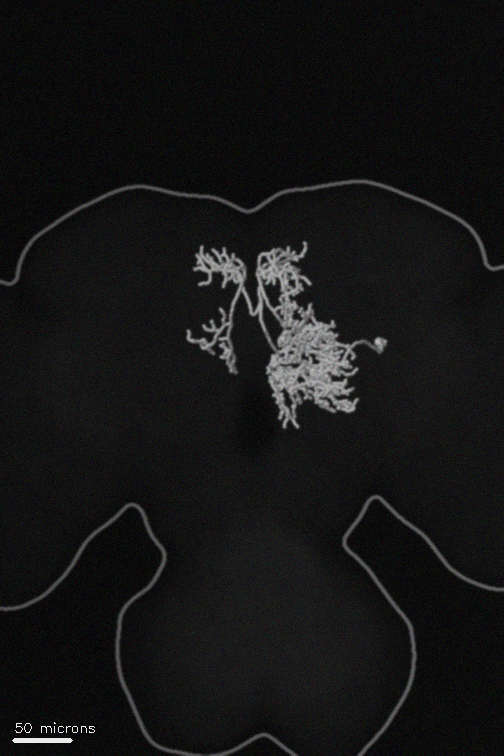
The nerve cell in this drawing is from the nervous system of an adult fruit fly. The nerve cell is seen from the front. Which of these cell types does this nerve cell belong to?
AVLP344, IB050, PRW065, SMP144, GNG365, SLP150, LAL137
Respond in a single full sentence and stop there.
Within the cell type LAL137 sits this nerve cell.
